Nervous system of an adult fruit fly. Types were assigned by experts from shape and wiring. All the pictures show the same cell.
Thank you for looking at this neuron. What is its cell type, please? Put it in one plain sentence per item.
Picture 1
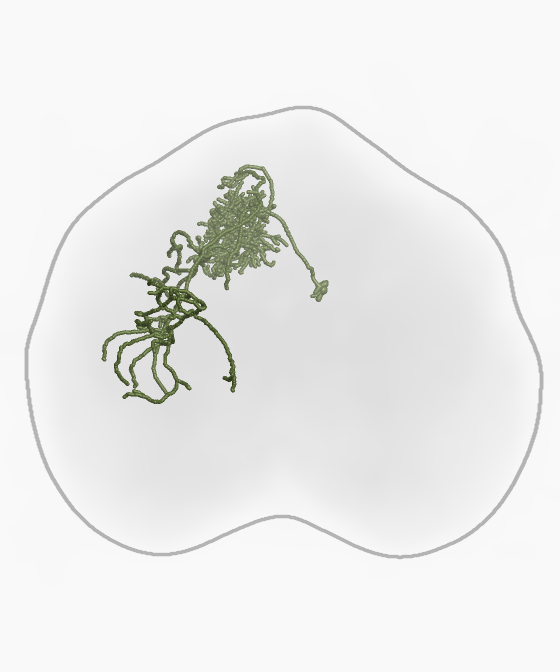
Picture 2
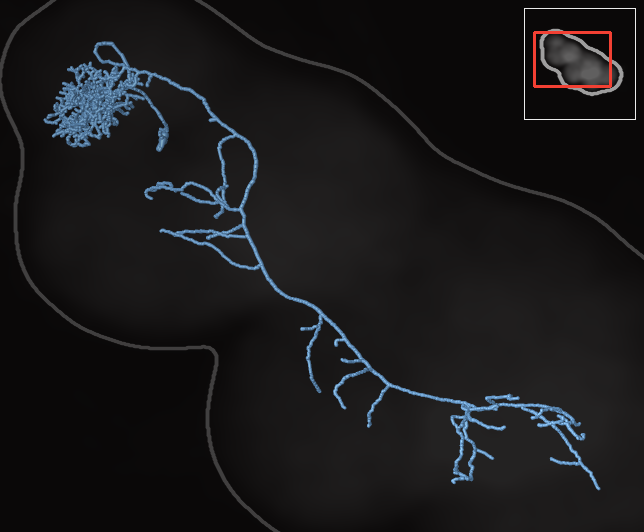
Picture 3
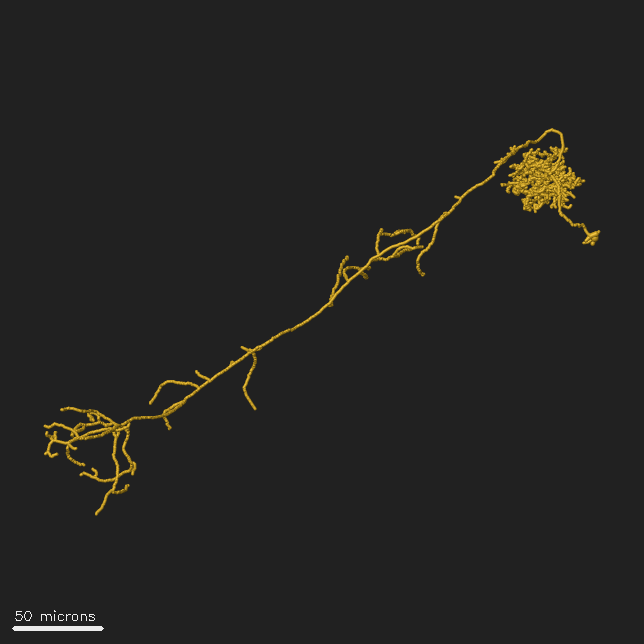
The cell type is INXXX126.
